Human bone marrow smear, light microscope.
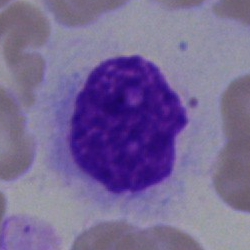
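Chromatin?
Dark purple, coarsely clumped.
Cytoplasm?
Pale greyish-blue, no vacuoles seen.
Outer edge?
Faint, fading into the background.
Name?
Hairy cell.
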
